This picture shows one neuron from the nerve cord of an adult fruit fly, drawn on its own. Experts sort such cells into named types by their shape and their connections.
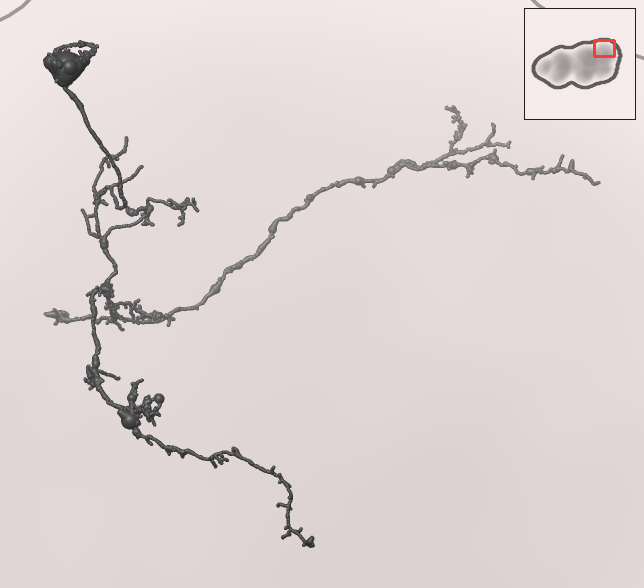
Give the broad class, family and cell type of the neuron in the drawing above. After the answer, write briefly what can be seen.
This is a nerve-cord intrinsic neuron. The family is hemilineage 21A. It is of cell type IN21A109. Dozens of branch ends can be seen. In this view it is about as wide as it is tall.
